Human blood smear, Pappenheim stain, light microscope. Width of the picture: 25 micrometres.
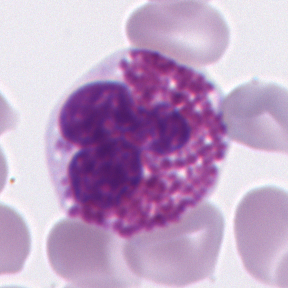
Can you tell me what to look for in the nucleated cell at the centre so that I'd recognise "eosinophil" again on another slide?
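Looking at the chromatin first: it's dense and dark purple, and that fits an eosinophil.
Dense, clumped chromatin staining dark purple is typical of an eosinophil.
The cytoplasm is packed with coarse, round granules, yet they are reddish-purple, which doesn't quite match.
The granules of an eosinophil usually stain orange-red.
There's also a narrow pale rim with few granules running along the left edge of the cell.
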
